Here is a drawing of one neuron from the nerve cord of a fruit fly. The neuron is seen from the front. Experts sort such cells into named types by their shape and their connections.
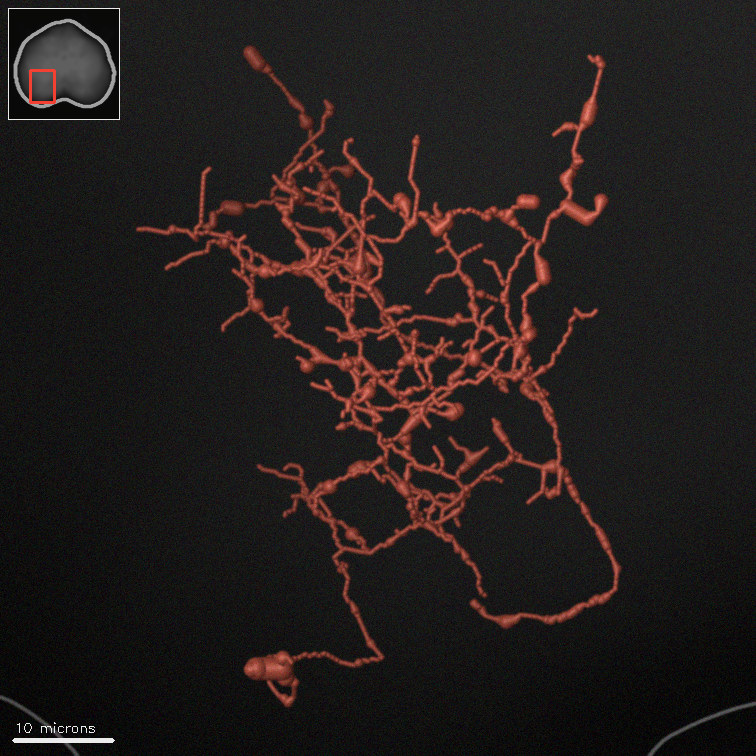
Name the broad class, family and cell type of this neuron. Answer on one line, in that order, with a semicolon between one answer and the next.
nerve-cord intrinsic neuron; hemilineage 01B; IN01B041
